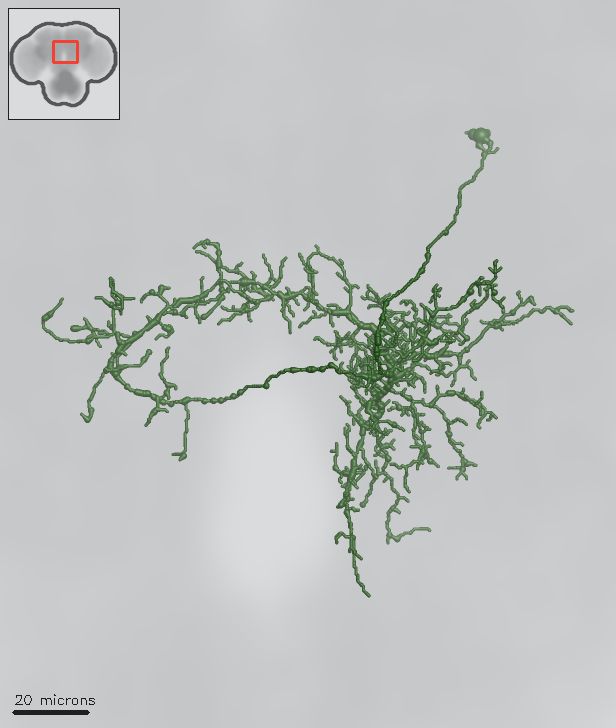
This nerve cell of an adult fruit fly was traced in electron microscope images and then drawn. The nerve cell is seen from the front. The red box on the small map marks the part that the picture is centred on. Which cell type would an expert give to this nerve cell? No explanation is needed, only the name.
PS200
